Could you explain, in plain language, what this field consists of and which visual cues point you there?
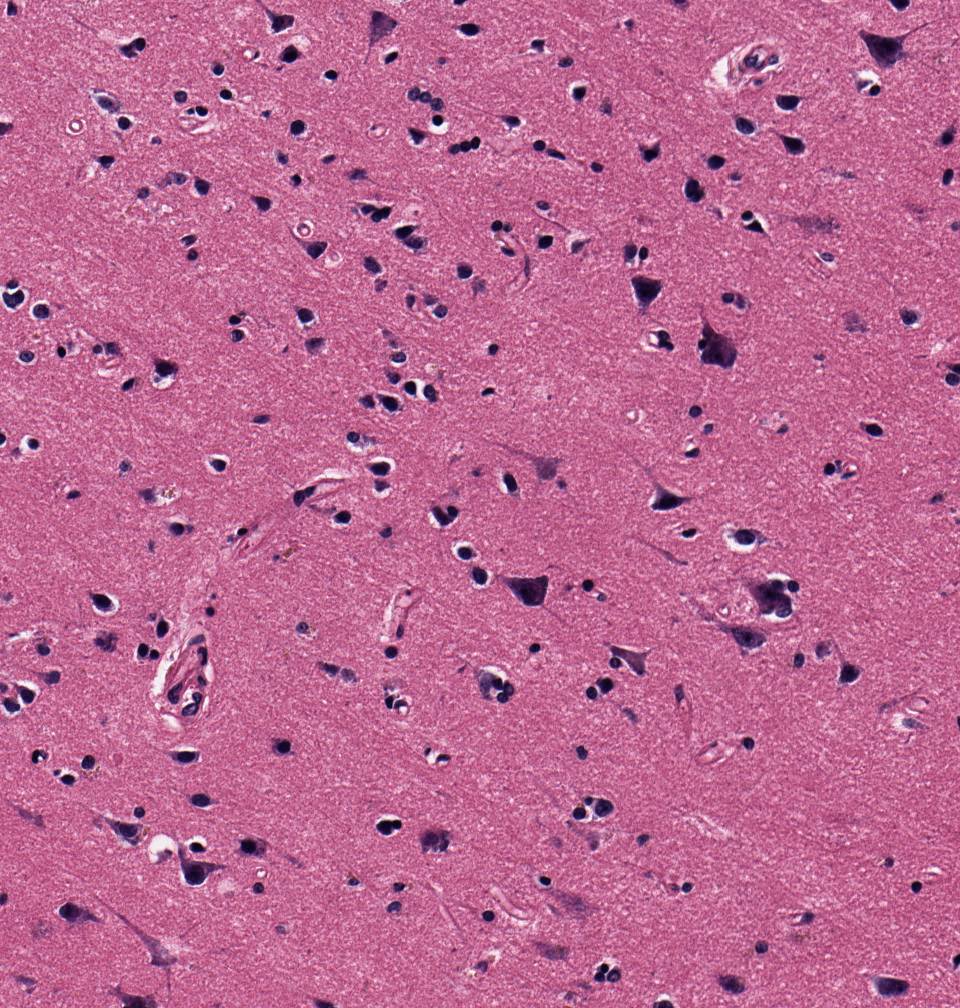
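I'd say cerebral cortex: cells lie singly through a finely granular pink matrix, forming no sheets, glands or tubules. Scattered triangular cell bodies with a tapering process, one right of centre, stain dark purple against that pink.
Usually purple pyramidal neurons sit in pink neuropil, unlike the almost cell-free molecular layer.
Small round dark nuclei with little cytoplasm far outnumber them.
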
